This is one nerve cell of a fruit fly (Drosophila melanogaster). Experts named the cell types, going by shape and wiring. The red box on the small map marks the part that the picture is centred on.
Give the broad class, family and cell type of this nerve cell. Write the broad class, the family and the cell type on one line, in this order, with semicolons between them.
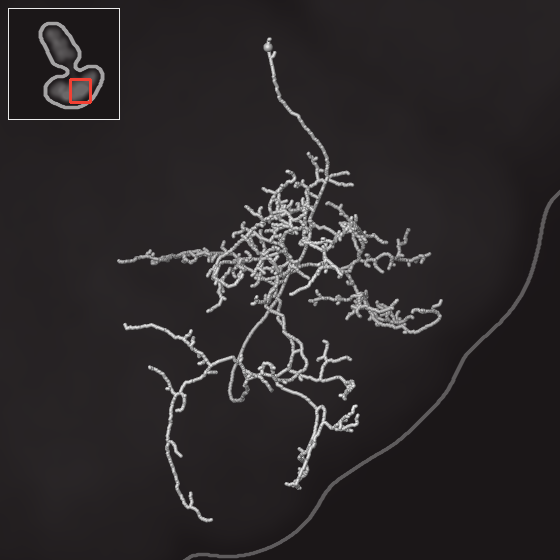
central-brain intrinsic neuron; hemilineage VLPl&p1_posterior; aIPg_m3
